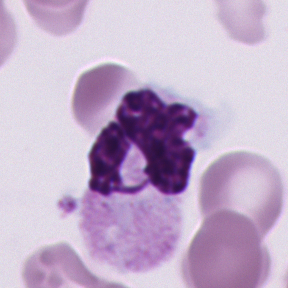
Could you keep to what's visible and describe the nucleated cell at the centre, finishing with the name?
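Separate lobes make up the nucleus, rather than a single mass. A thin dark strand joins the lobes near the bottom of the nucleus. The cytoplasm is pale pinkish-lilac and filled with fine, dusty lilac granules. It is a segmented neutrophil.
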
